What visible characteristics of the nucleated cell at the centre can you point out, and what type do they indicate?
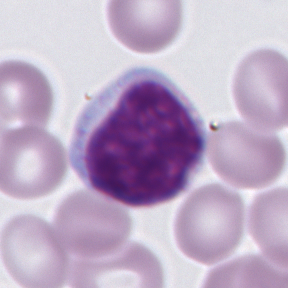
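First, the nucleus sits off-centre, towards the right of the cell. Second, its chromatin is dark purple and coarsely clumped. Third, no granules are visible in the cytoplasm. Fourth, the outline is smooth, without surface projections. The cell is a large granular lymphocyte.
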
